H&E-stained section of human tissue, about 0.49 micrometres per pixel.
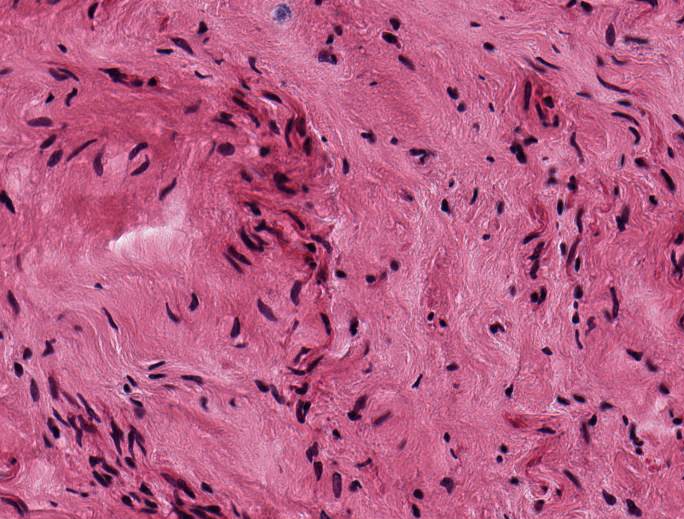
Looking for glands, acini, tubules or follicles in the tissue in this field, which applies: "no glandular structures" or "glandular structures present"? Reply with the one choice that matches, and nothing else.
No glandular structures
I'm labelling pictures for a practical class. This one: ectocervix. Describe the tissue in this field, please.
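Field entirely pink fibrous stroma, cells scattered through it. Collagen fibres wavy, swirling in varying directions, not in one parallel line. Nuclei mostly dark, elongated and thin; many curved or wavy. No distinct cytoplasm or cell borders apart from the nuclei.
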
